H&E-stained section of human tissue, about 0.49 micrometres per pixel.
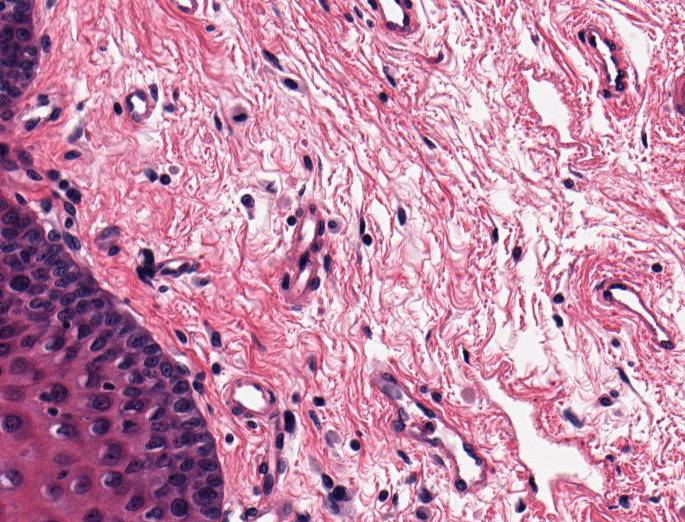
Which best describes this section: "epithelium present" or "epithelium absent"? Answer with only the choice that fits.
Epithelium present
